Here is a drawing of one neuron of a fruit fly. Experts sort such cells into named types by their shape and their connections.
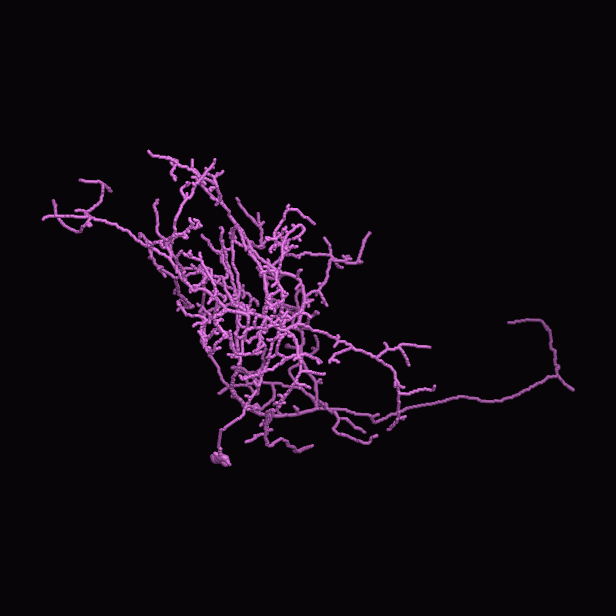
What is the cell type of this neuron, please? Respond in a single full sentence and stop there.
This neuron is a member of the IN17A029 cell type.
